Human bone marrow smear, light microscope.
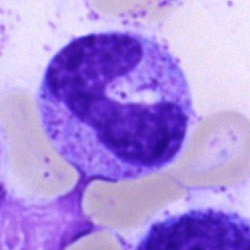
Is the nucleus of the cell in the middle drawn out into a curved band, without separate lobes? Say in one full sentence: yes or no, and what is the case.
Yes, the nucleus is stretched into a curved band rather than divided into lobes.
